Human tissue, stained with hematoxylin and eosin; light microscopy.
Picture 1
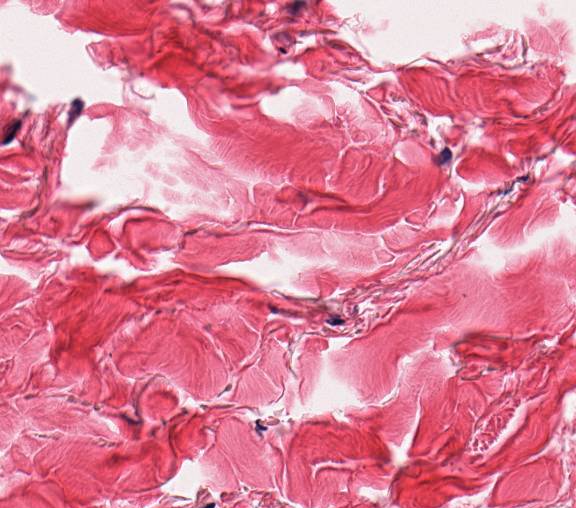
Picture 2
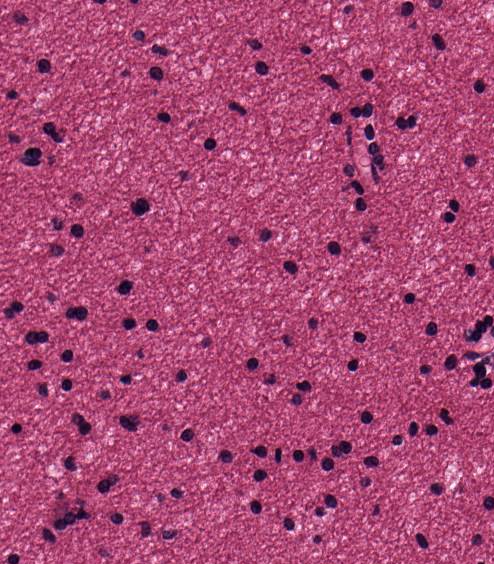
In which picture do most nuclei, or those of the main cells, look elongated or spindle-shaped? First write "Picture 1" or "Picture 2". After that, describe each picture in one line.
Picture 1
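In picture 1: The few nuclei present are small, dark and elongated.
In picture 2: Most nuclei are small, round and densely dark-staining.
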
